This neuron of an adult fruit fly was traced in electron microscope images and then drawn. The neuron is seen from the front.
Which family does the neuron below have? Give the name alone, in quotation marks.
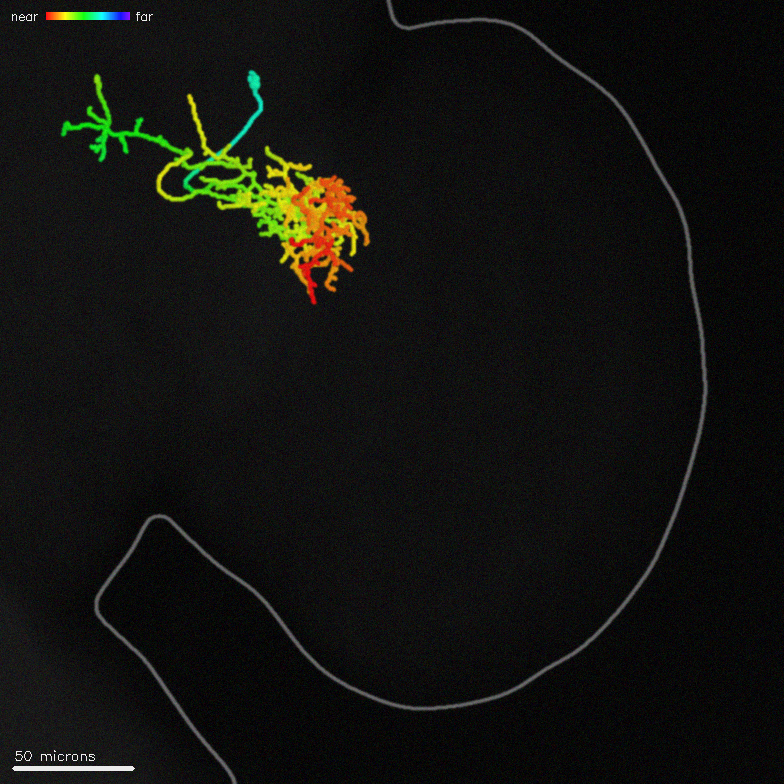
"hemilineage VLPp&l1_anterior"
